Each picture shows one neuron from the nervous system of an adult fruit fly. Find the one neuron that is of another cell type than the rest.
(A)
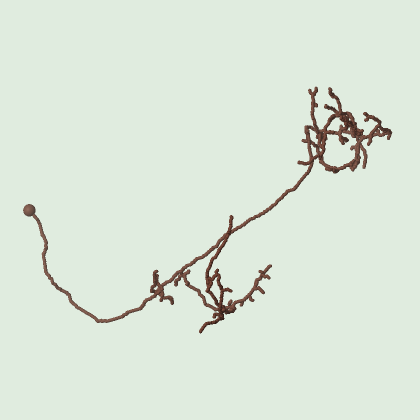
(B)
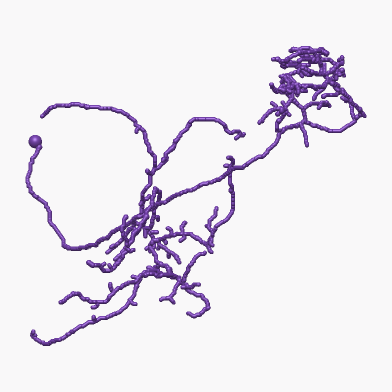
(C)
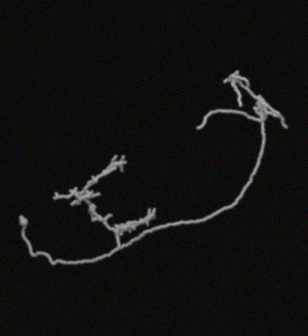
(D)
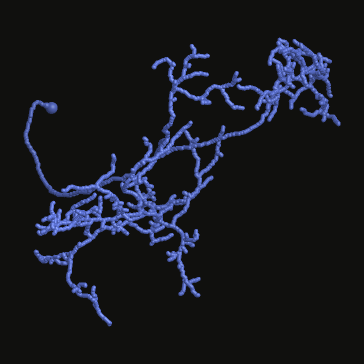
C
